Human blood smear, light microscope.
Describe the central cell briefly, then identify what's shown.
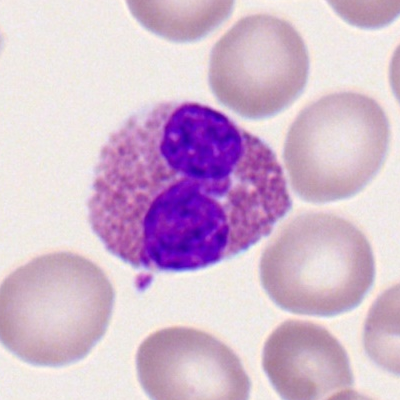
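Two lobes make up the nucleus of the central cell, one lying above the other. Neither lobe shows visible nucleoli. More cytoplasm lies to the left of the nucleus than to its right. The cell is an eosinophil.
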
